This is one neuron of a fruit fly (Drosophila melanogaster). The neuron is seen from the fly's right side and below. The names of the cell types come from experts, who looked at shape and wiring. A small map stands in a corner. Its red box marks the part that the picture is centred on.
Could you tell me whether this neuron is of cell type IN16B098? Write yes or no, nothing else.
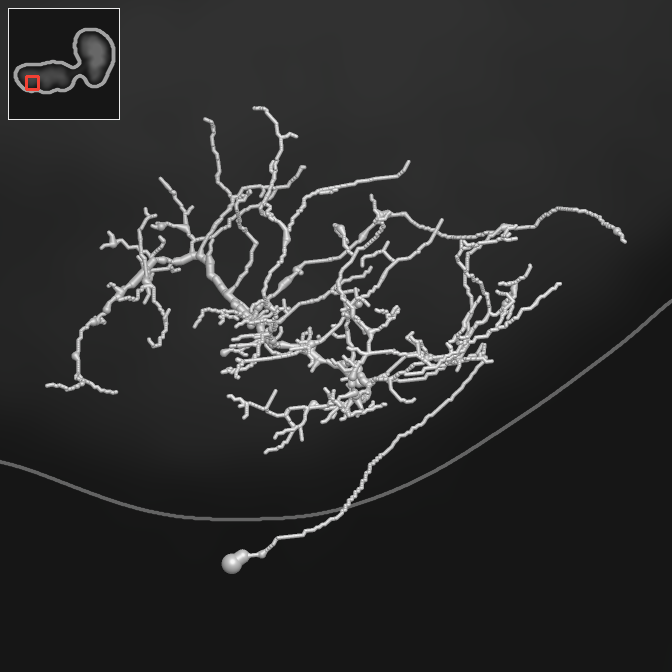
yes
